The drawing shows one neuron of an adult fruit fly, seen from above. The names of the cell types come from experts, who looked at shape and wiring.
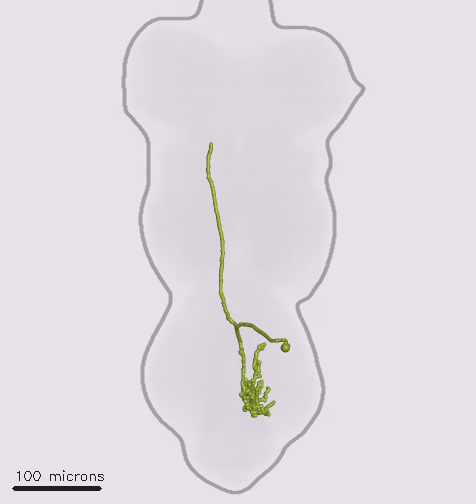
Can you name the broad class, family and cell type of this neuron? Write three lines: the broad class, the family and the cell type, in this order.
nerve-cord intrinsic neuron
hemilineage 23B
IN23B087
